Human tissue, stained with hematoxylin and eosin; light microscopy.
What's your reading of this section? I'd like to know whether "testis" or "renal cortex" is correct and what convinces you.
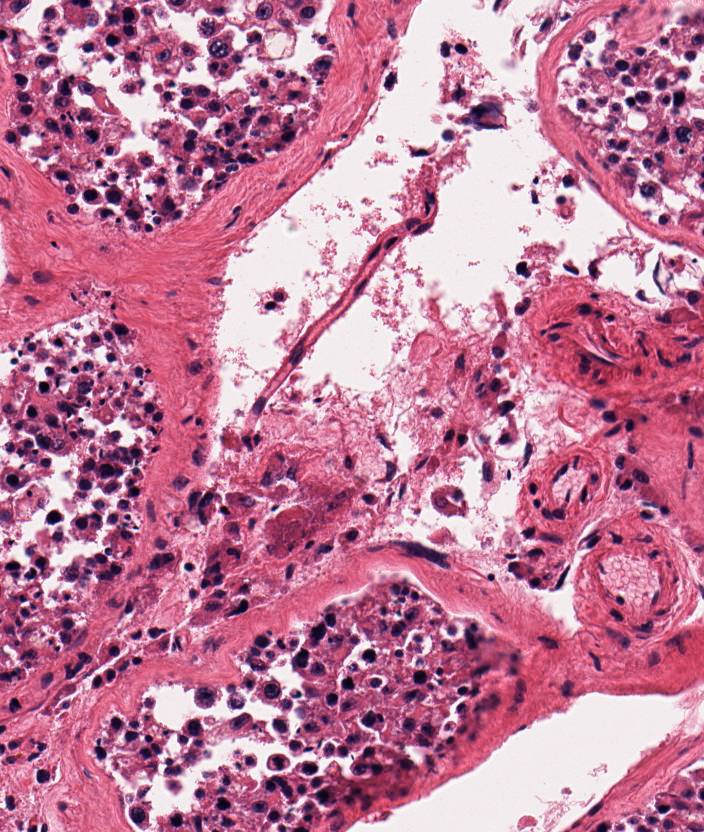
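It's testis. The rounded and elongated units at the edges and corners are each bounded by a thick, wavy band of pink fibrous tissue. They're filled with loosely scattered rounded cells that lie apart rather than in cohesive sheets, most with small, round, dark nuclei.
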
